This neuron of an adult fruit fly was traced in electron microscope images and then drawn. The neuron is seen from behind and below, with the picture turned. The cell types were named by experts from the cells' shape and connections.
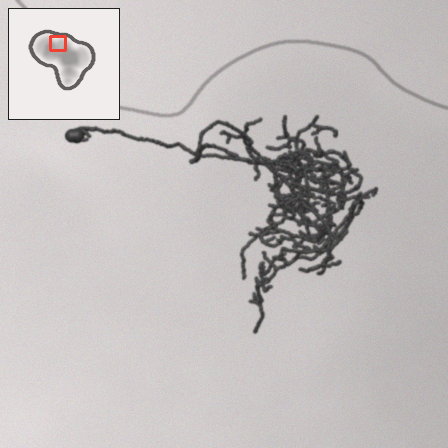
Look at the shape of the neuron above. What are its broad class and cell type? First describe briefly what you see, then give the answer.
The picture shows dozens of branch ends. As drawn here it is wider than it is tall. This is a central-brain intrinsic neuron. It is of cell type GNG627.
